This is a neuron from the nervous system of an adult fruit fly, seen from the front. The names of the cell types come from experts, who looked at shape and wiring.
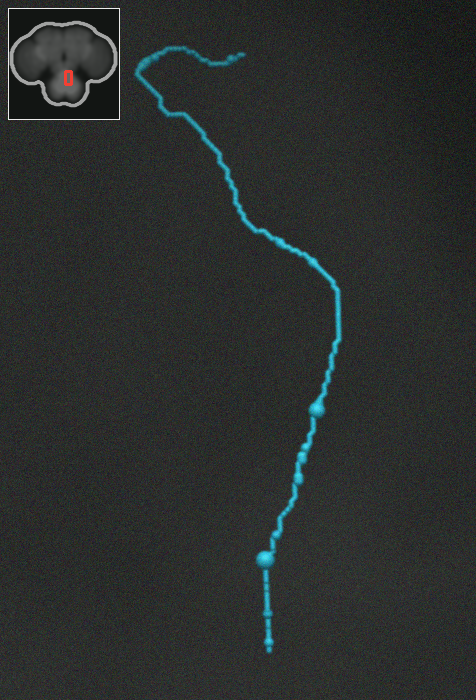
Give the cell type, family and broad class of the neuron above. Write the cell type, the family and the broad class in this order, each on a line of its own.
BM_InOm
class mechanosensory
sensory neuron entering the brain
